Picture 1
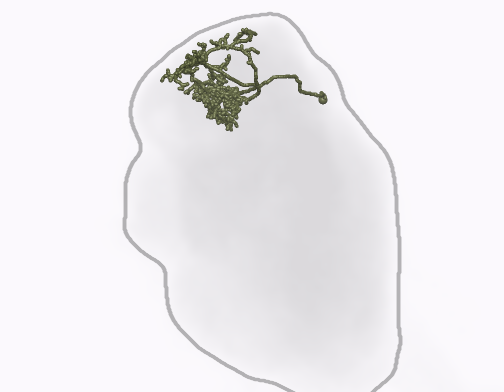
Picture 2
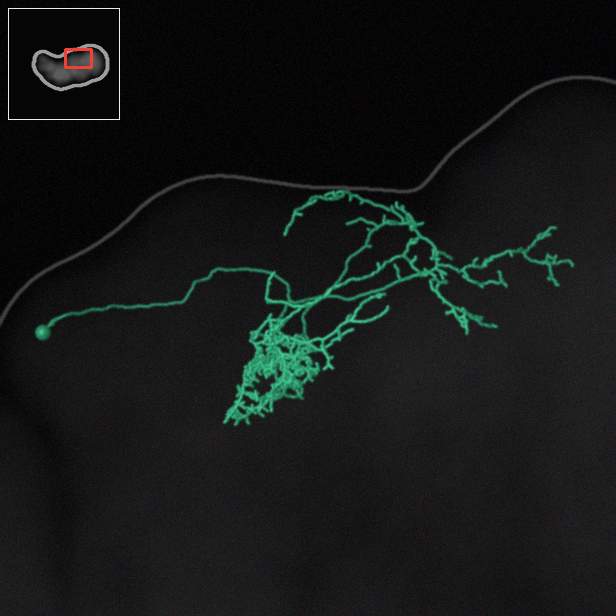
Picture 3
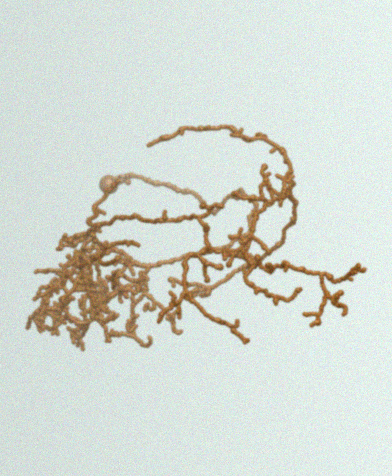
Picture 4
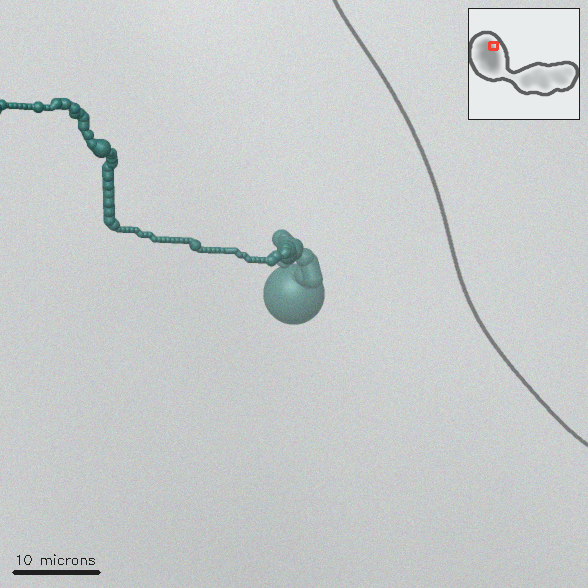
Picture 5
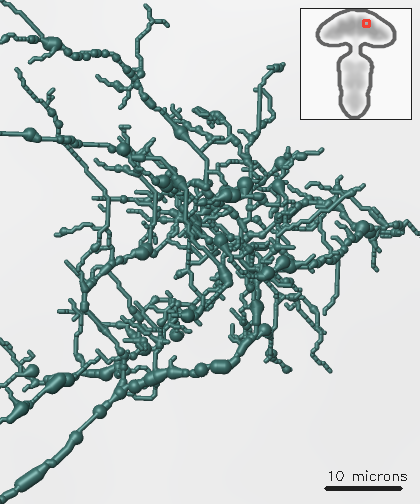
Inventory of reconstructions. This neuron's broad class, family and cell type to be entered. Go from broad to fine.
central-brain intrinsic neuron; hemilineage DL1_dorsal; SMP193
